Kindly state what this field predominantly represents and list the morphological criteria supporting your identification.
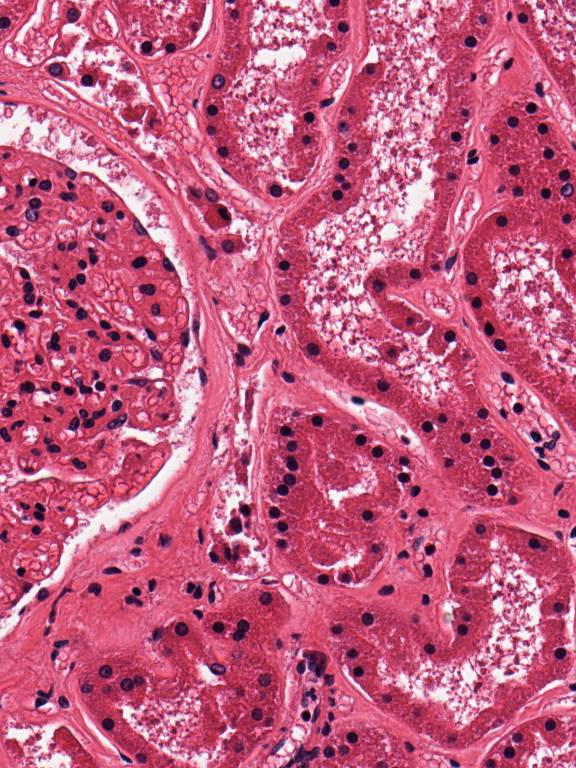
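Cortical labyrinth of the kidney, this one. A large rounded cluster of crowded cells sits left, a white curved cleft along its right edge.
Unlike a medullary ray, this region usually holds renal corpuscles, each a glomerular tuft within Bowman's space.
Tubules on the right have one layer of cuboidal to columnar, eosinophilic granular cells with small, round, dark, mostly basal nuclei.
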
